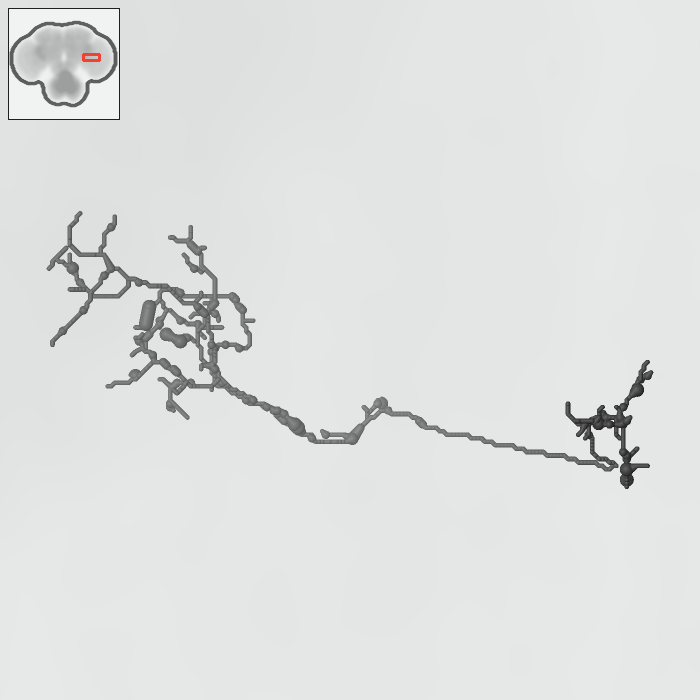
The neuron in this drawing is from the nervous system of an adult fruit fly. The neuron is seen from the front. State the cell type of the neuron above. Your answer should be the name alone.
Y14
